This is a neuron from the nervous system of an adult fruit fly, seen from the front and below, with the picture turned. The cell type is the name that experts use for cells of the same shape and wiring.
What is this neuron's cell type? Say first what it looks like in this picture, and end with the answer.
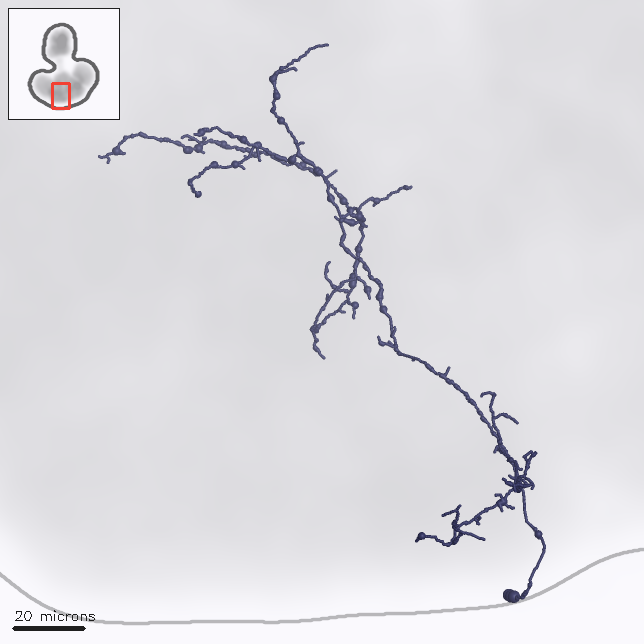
By the scale bar it is about 160 microns tall in this view. Dozens of branch ends can be seen. Its broad class is central-brain intrinsic neuron. The cell type is CB3143.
